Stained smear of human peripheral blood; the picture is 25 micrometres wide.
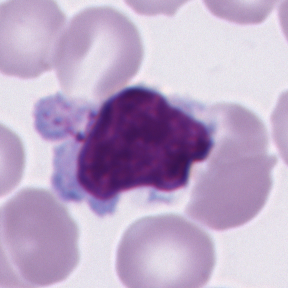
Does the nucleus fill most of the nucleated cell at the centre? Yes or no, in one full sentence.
Yes, in this cell the cytoplasm is scant.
